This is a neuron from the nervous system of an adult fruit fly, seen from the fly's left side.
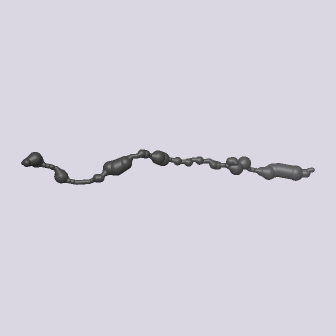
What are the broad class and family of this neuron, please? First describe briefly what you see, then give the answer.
It has a dozen or fewer branch ends. In this view it is more than twice as wide as it is tall. This is a photoreceptor or other optic-lobe sensory neuron. Its family is called class visual.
